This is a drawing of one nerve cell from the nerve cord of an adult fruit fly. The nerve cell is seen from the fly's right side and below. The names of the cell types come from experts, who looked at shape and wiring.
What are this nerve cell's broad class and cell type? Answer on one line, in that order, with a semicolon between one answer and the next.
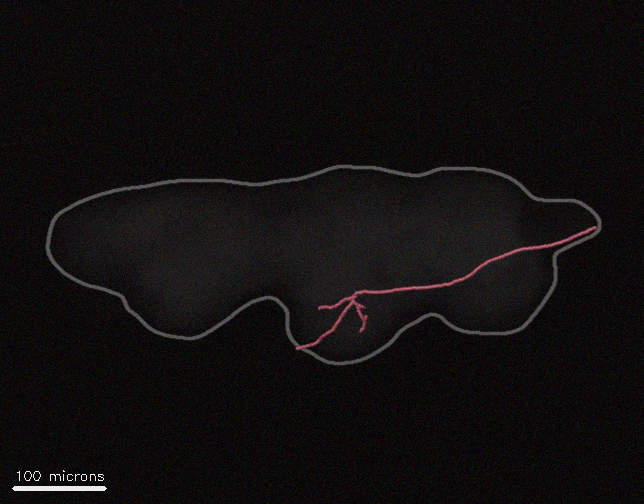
sensory neuron ascending to the brain; SAxx02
